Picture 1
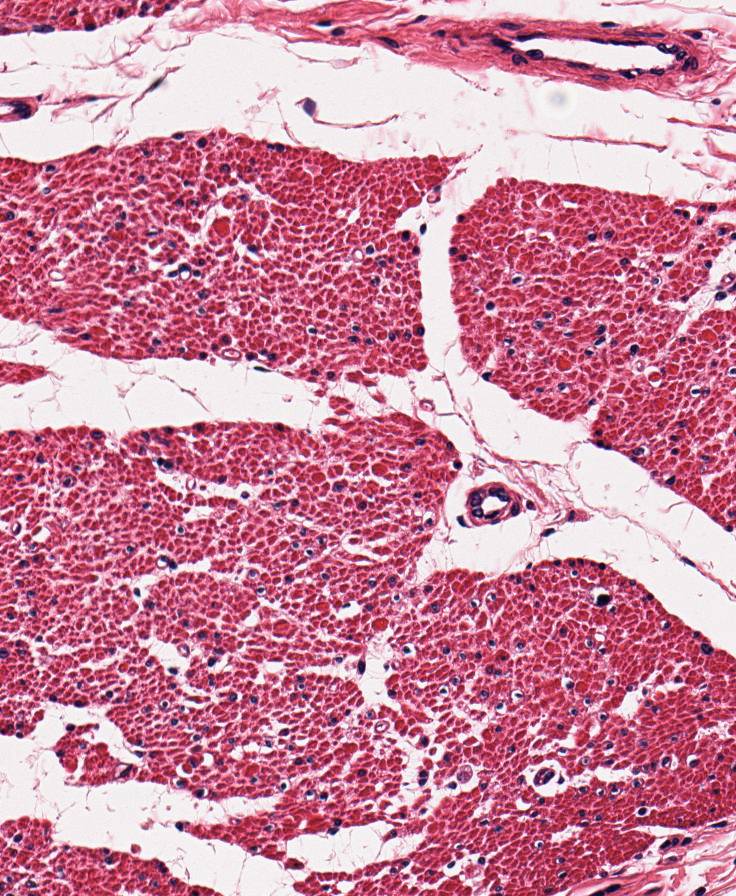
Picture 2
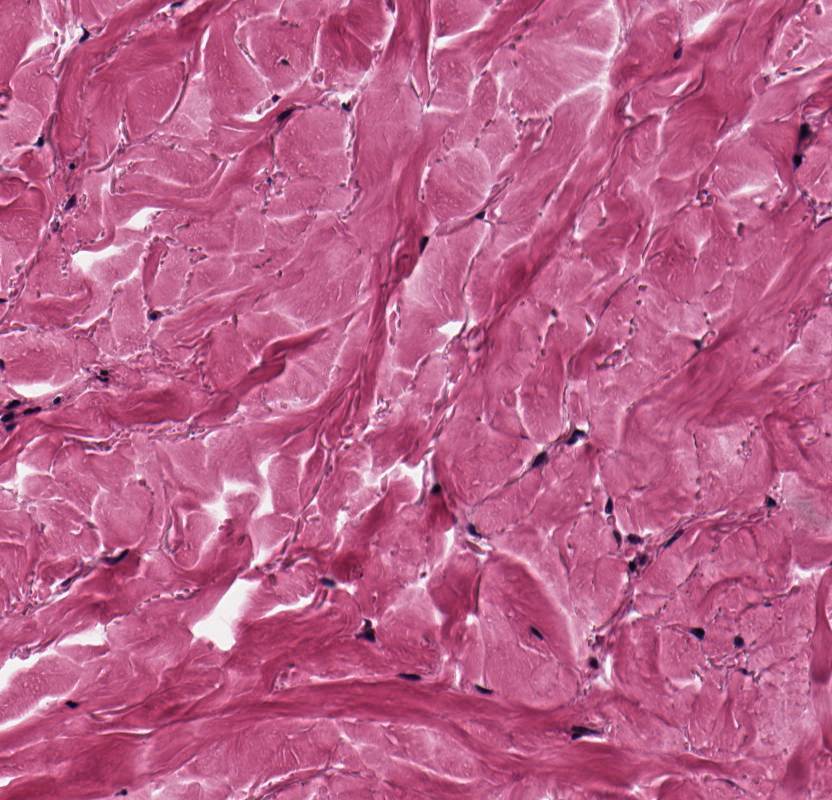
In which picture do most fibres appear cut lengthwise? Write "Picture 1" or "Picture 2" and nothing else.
Picture 2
